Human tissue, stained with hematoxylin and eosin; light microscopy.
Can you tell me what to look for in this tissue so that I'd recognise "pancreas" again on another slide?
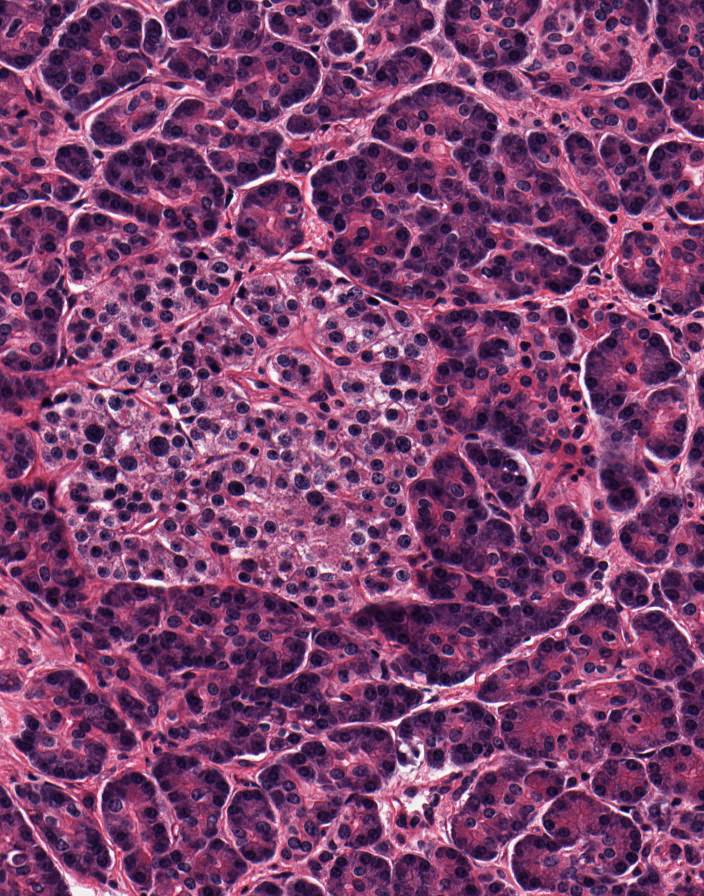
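For pancreas, the clearest fit is the field packed with small rounded acini in clusters split by thin pink strands.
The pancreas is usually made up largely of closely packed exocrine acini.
Just left of centre sits one large, paler, rounded nest with darker acini all round it; its cells have lighter lilac-pink cytoplasm and evenly spaced round nuclei, and form no acini around lumens.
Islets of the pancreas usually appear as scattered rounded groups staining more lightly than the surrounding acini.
Here, though, there's only the one.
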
